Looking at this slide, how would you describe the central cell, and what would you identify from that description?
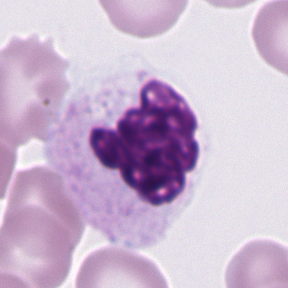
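Taking the nucleus first, it forms a compact cluster of several tightly folded lobes. It lies off-centre, toward the right side of the cell. Turning to the cytoplasm, it is pale greyish-lilac and shows no vacuoles. This is a segmented neutrophil.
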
